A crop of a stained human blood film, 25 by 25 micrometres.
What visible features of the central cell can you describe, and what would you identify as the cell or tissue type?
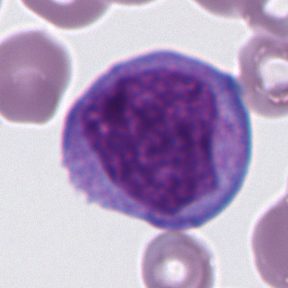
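Start with the outline, which is round. The cell measures about 16 micrometres across and its nucleus about 13 micrometres, the nucleus filling about 60% of the cell's area. The cytoplasm forms a moderate rim that stains blue, and the blue is deepest at the outer edge of the cell. Notice, too, that the lower-left edge looks slightly frayed. This is an atypical promyelocyte.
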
